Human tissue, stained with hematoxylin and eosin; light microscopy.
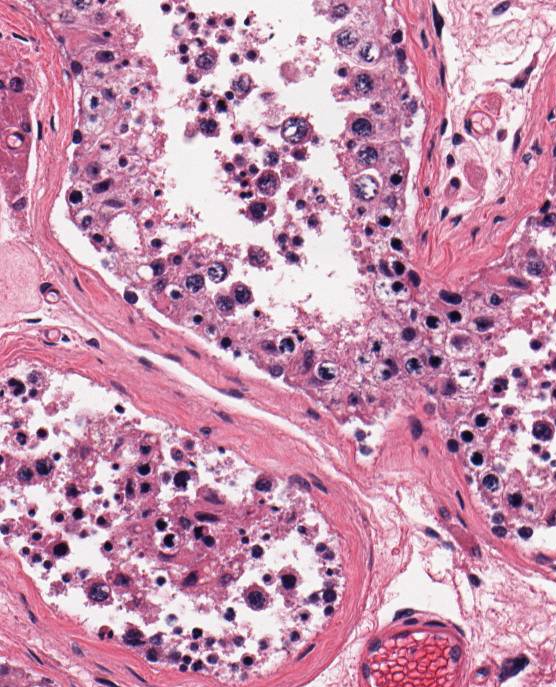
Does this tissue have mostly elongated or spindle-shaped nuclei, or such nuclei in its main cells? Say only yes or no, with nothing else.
No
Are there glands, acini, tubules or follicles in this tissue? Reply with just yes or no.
Yes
